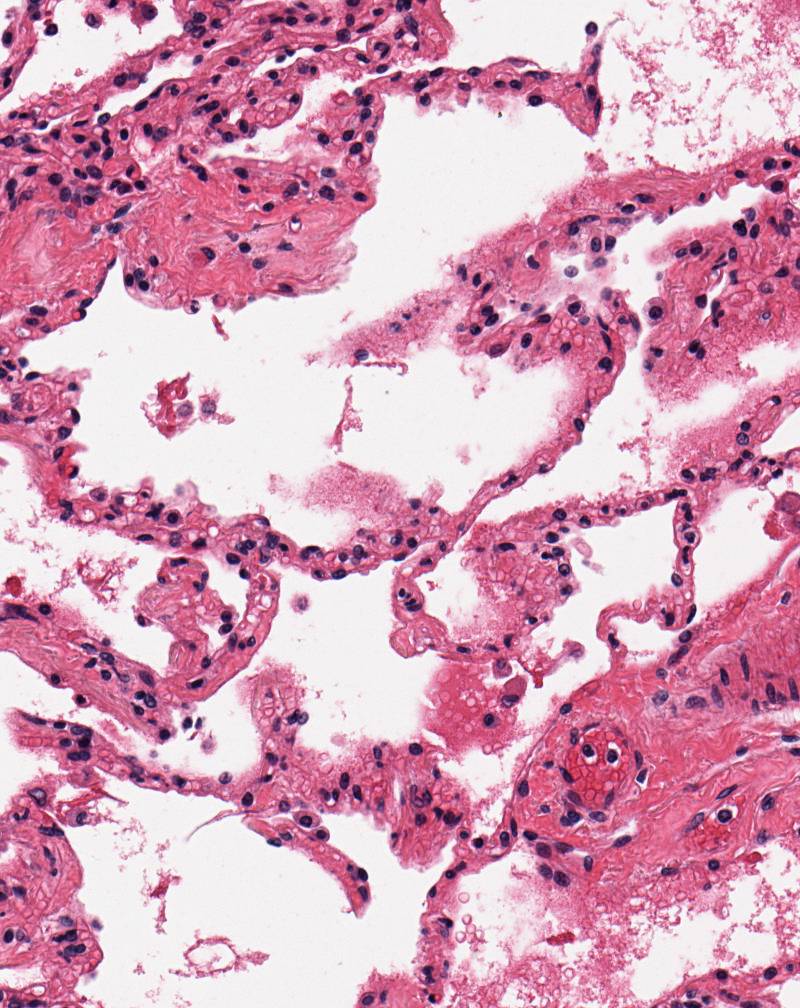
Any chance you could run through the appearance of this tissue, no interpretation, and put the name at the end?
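First, thin branching septa part irregular open spaces into a meshwork. Next, pink fibrous collagenous tissue widens the septa at upper left and lower right. Then, pale pink, finely granular material partly fills several spaces, chiefly at the right edge. Last, some septal edges and that material look frayed and torn, as from sectioning. This is lung.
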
